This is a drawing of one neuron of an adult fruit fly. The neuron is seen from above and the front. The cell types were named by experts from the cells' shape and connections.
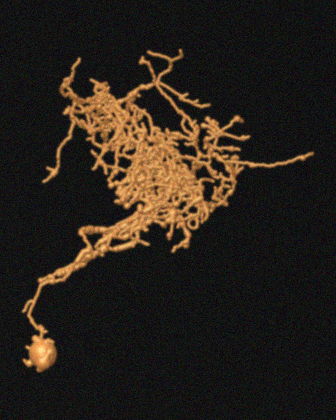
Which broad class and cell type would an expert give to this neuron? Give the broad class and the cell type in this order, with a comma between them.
central-brain intrinsic neuron, PRW068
